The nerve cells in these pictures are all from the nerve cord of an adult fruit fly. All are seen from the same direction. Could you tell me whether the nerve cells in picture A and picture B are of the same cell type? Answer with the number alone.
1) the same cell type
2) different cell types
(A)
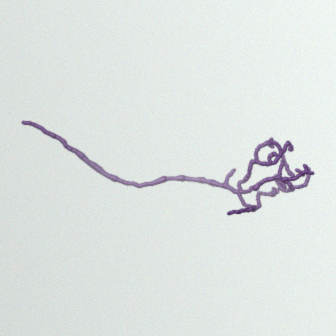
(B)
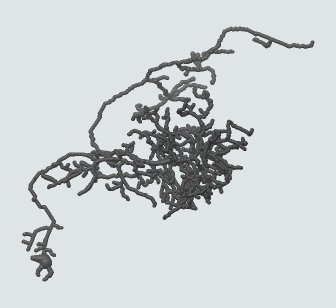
1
